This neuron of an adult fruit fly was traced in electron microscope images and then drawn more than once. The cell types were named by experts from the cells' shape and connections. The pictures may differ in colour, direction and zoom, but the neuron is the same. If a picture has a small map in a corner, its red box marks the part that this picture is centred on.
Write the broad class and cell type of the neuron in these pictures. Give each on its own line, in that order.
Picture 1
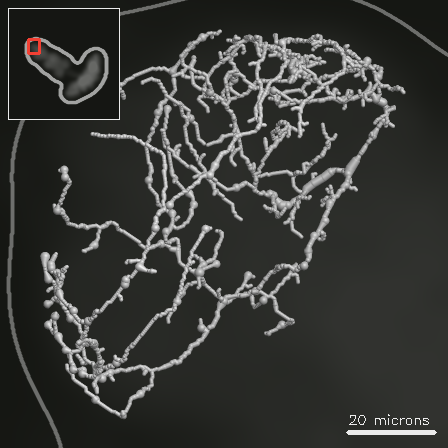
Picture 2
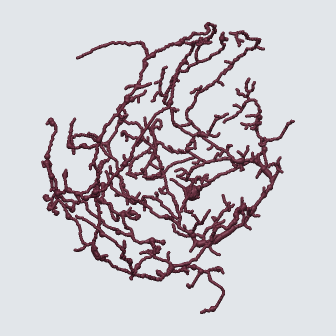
nerve-cord intrinsic neuron
INXXX350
